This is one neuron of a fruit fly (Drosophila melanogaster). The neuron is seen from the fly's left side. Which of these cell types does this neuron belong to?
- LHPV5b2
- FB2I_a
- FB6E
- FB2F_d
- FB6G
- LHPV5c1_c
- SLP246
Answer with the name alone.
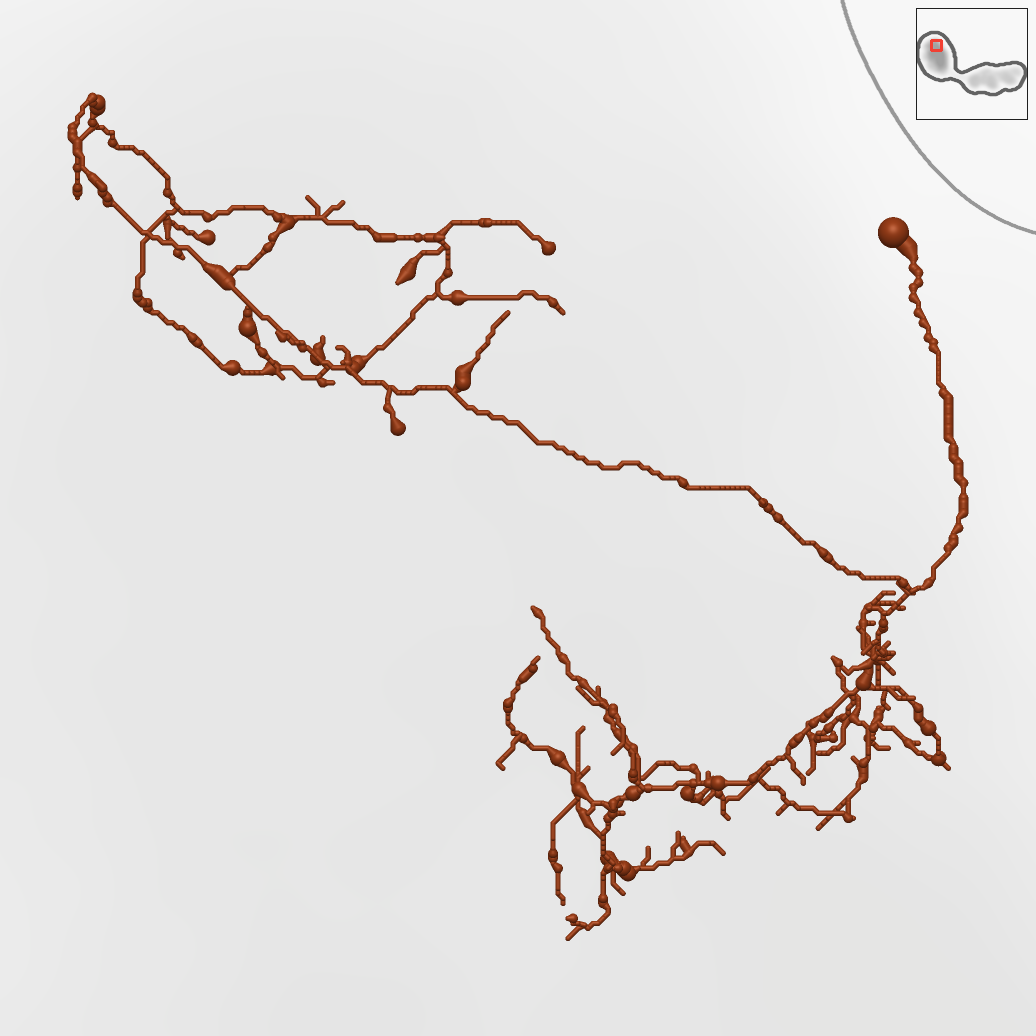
LHPV5b2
